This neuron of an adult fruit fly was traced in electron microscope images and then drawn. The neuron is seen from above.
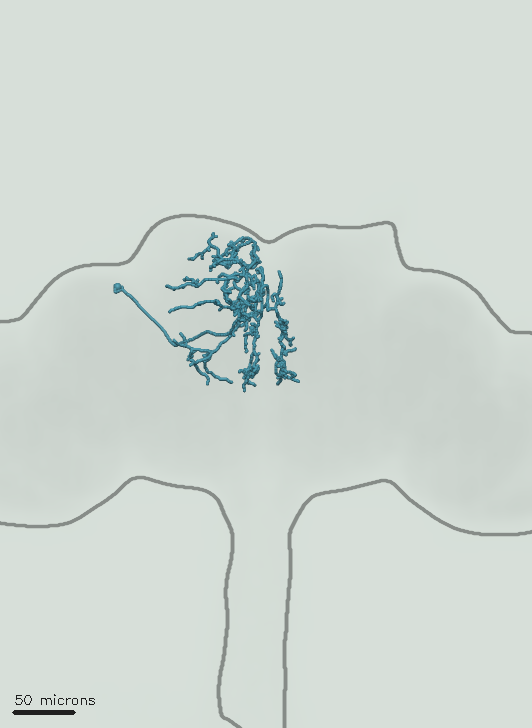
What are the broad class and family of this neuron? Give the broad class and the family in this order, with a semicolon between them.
central-brain intrinsic neuron; hemilineage VLPa1_medial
